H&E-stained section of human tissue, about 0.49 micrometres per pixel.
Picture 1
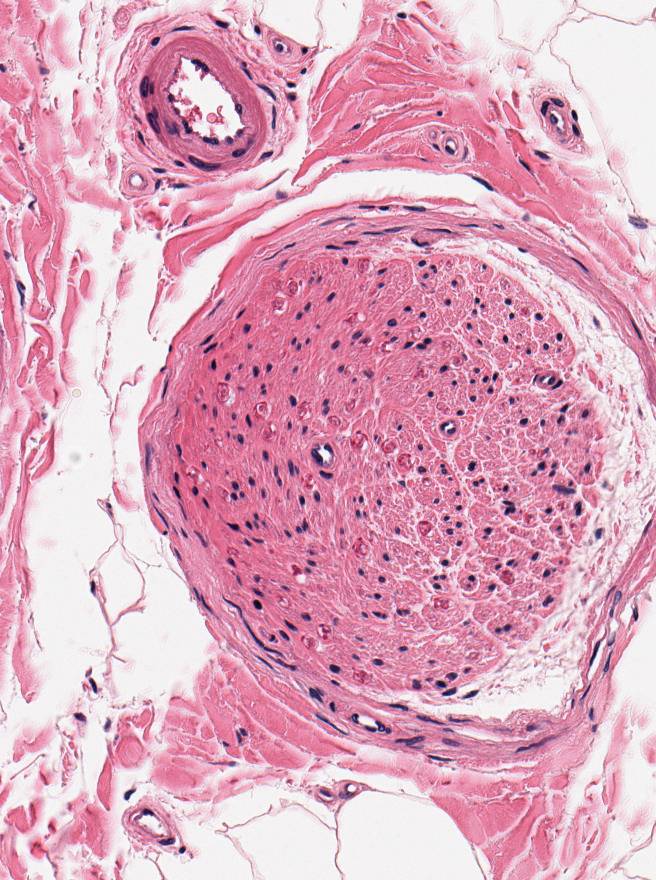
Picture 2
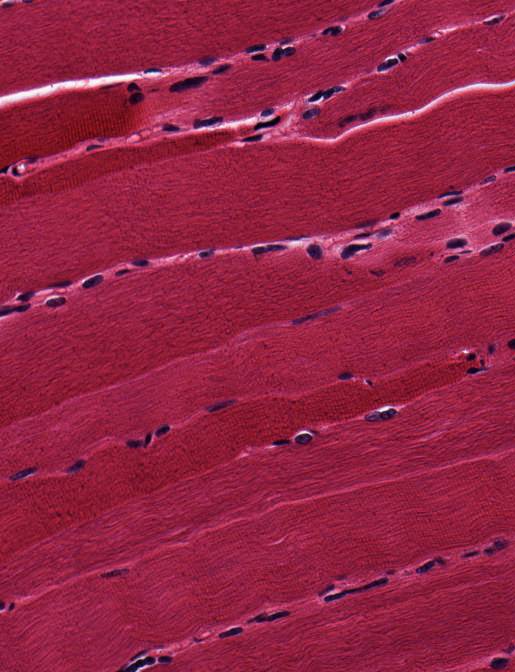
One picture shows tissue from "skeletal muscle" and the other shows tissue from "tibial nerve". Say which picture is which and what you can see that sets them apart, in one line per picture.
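Picture 1 shows tissue from the tibial nerve. A single large round nerve fascicle, cut across, fills the centre of the field.
Picture 2 shows tissue from the skeletal muscle. Long, parallel muscle fibres fill the whole field and run diagonally, rising from lower left to upper right.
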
